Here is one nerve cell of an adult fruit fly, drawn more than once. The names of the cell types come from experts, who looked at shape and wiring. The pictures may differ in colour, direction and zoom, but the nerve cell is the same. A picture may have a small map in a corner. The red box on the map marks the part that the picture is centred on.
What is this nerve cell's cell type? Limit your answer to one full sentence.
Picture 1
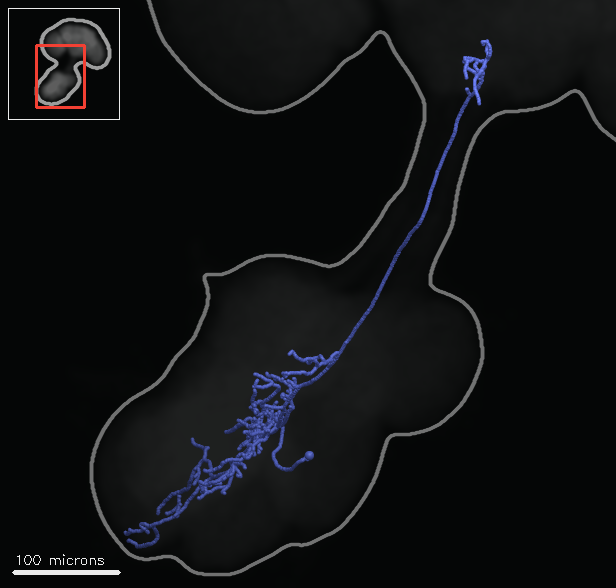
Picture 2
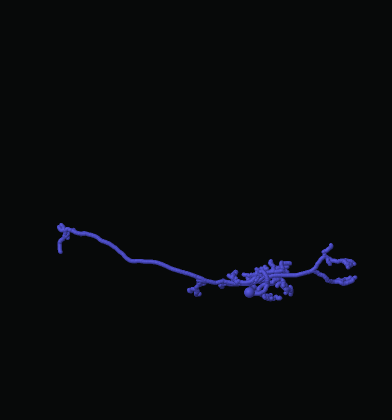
To the cell type AN05B054_b belongs this nerve cell.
